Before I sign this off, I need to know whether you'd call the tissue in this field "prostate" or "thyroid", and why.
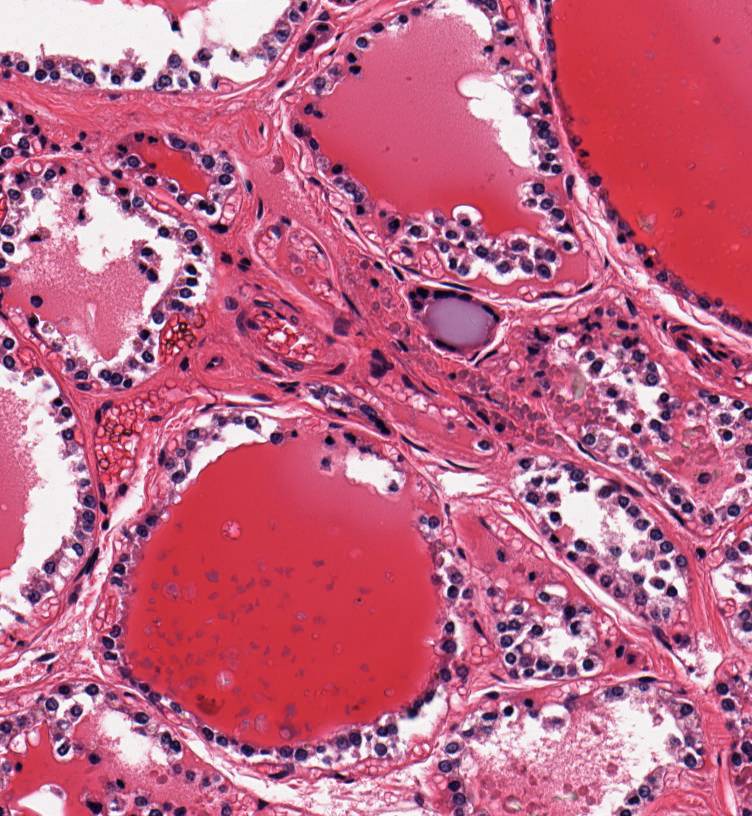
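Thyroid, I'd say, rather than prostate. Closely packed round to oval follicles of varying size fill the field, each lined by a single layer of cuboidal epithelial cells with small, round, dark-staining nuclei. The outlines look round to oval, which counts toward thyroid.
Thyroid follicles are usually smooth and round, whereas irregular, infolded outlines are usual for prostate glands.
Mostly thin strands of pink fibrous stroma separate them, which also fits.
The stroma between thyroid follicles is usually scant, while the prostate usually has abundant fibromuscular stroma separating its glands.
A broader band crosses the centre, though.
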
